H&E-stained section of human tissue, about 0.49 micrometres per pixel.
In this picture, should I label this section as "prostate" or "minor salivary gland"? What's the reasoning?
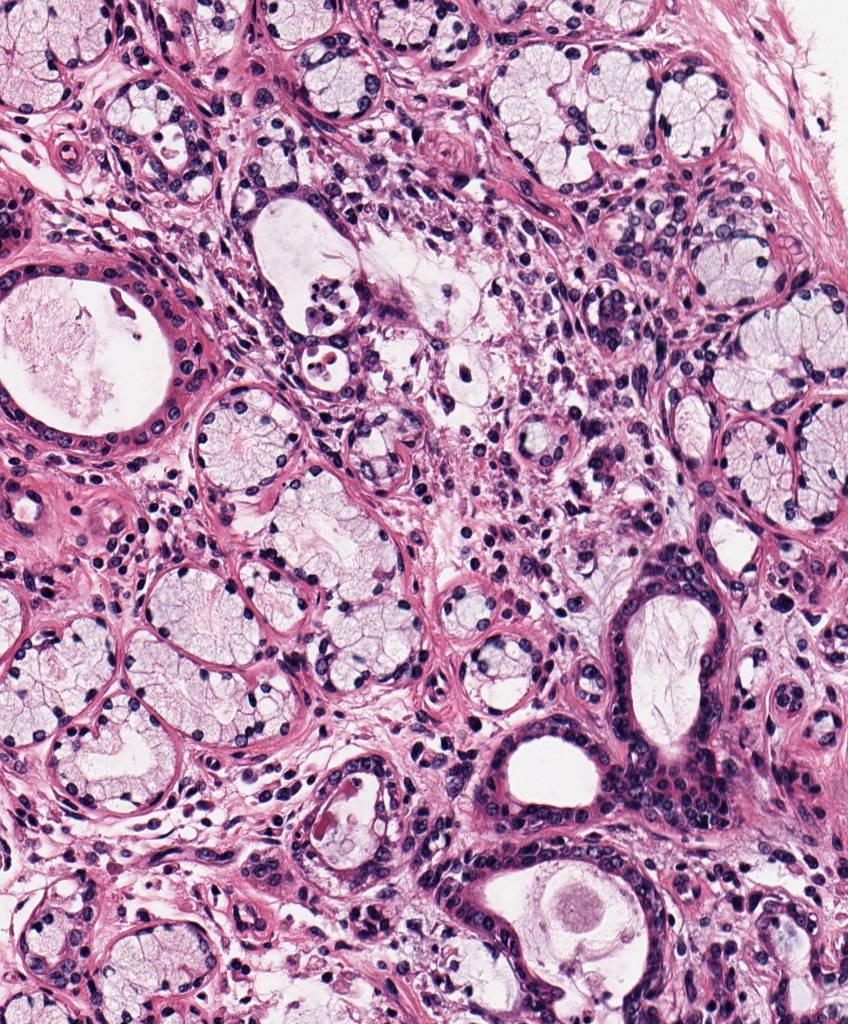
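It's minor salivary gland. What settles it is the loose stroma, with small round lymphocytes scattered through it, most numerous in the centre.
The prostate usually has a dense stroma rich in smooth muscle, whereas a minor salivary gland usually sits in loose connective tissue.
The acinar cells have pale, finely bubbly cytoplasm with small flattened nuclei pressed against the base.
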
